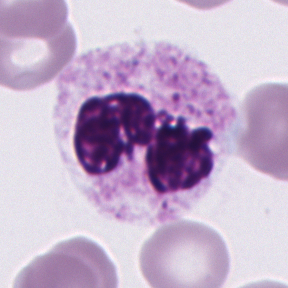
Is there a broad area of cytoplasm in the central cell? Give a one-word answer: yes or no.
Yes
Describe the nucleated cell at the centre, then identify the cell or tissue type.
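The cell at the centre has a roughly round outline. Its nucleus is divided into two large lobes lying side by side, one on the left and one on the right. The chromatin is dark purple and coarsely clumped. This is a segmented neutrophil.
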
